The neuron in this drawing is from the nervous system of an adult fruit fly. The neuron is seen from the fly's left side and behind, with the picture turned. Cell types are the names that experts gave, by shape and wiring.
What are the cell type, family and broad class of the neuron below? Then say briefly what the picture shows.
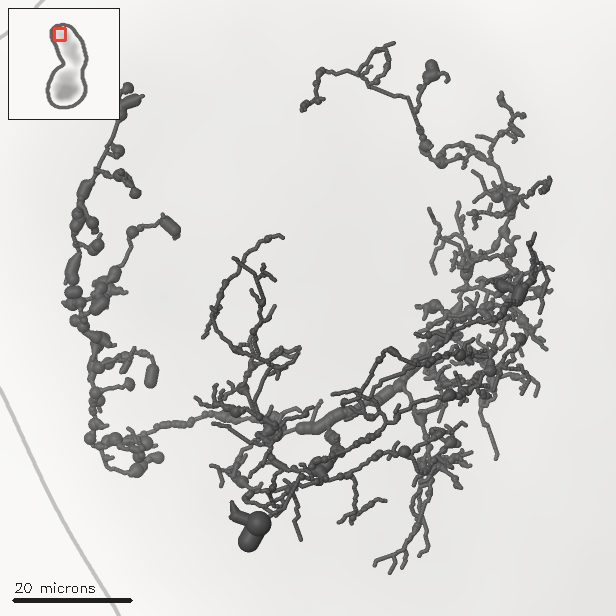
It is of cell type IN19B068. Its family is hemilineage 19B. This is a nerve-cord intrinsic neuron. The cell body can be seen at the bottom of the picture. From top to bottom in the picture it spans about 90 microns. The picture shows more than a hundred branch ends.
